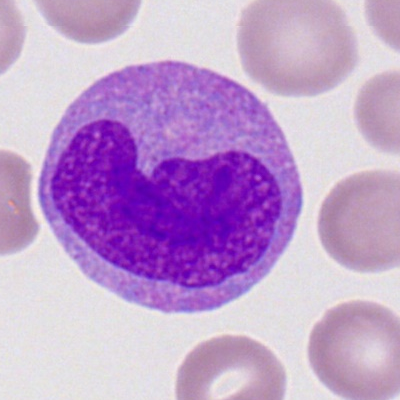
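Monocyte at the centre of a stained blood smear. Its outline is round and smooth, with no projections extending from the surface. The nucleus is kidney-shaped, deeply notched on its upper side. Fine pinkish-purple granules are scattered throughout the cytoplasm.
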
